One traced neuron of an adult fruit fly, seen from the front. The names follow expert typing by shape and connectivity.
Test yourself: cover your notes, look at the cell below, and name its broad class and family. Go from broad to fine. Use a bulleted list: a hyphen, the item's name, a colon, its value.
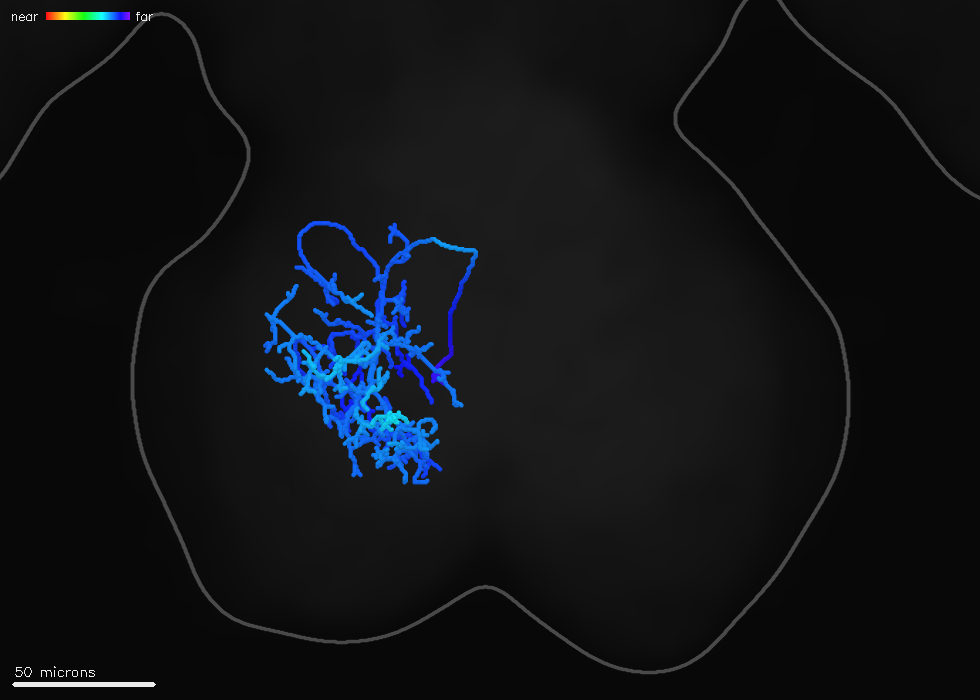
- broad class: nerve-cord intrinsic neuron
- family: hemilineage 03A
